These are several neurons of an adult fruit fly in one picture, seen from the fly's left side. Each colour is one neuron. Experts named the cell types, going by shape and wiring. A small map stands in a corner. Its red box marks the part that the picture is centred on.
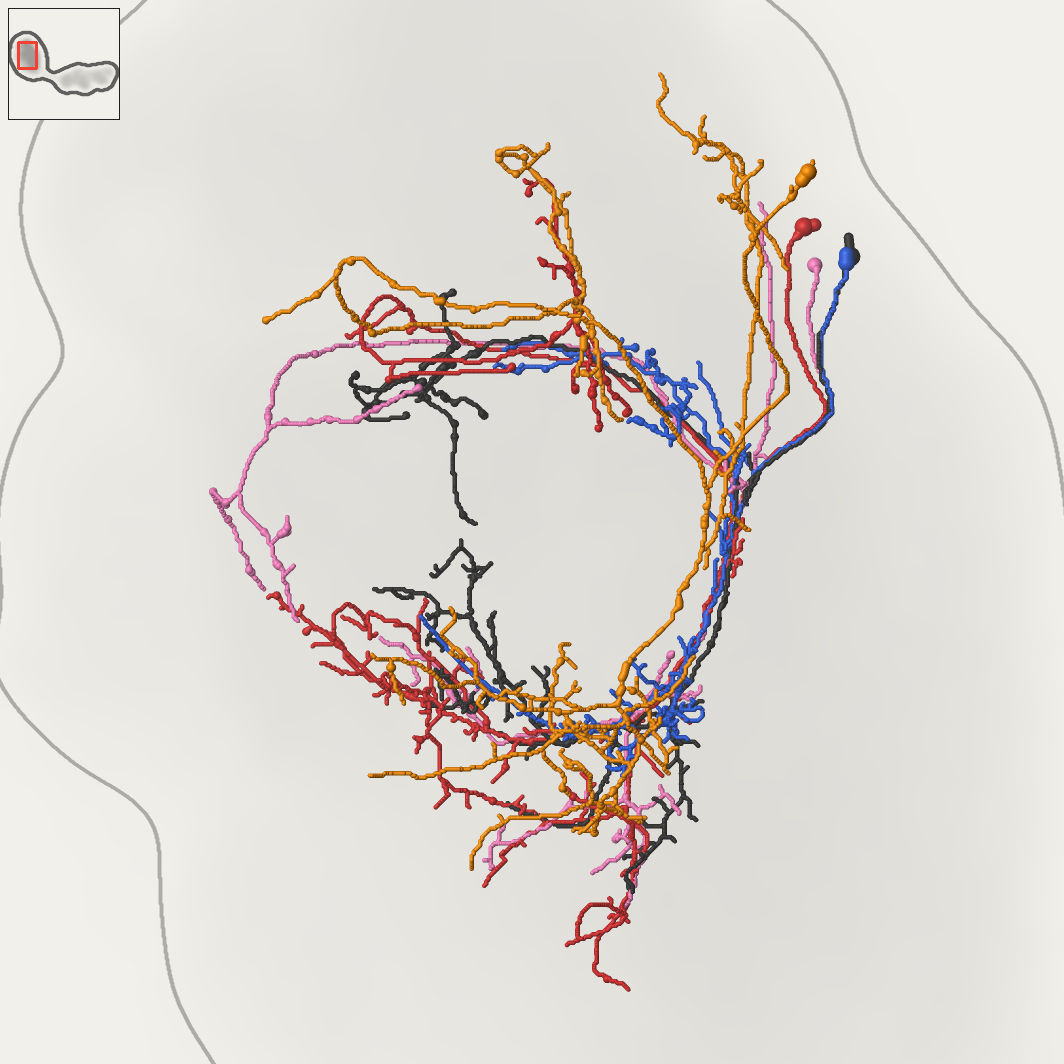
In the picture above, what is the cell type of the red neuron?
CL252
